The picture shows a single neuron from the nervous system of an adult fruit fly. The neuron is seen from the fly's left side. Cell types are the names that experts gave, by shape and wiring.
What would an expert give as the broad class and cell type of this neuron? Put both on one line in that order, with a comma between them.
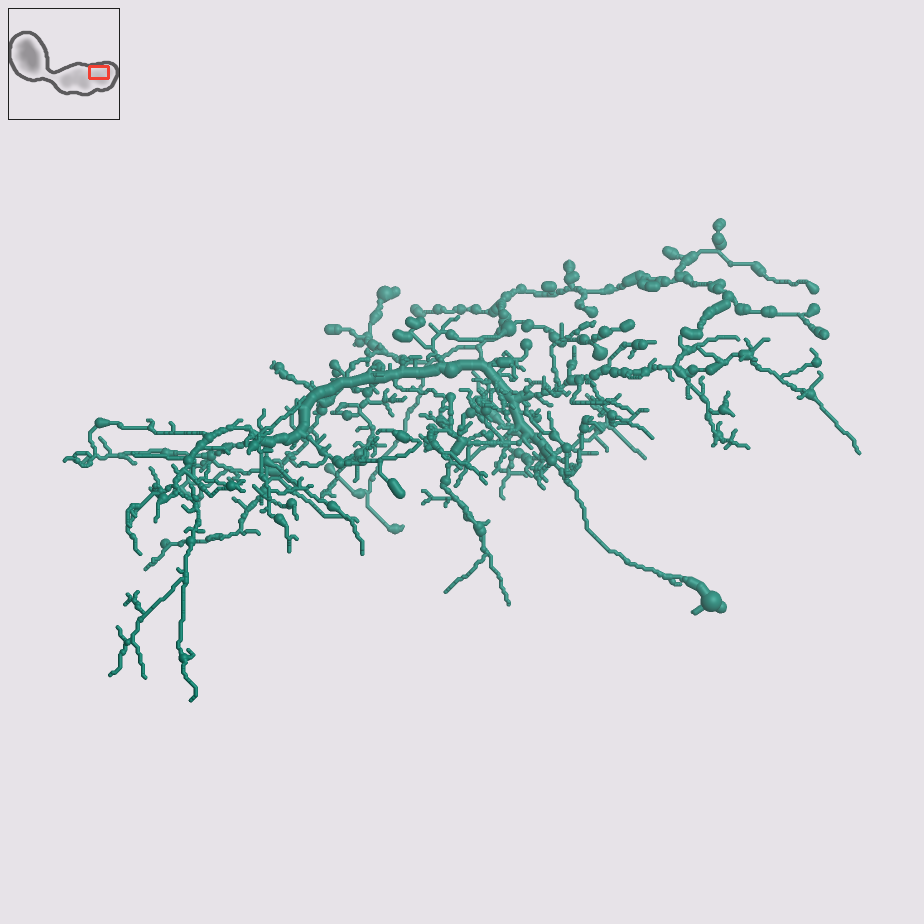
nerve-cord intrinsic neuron, INXXX199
